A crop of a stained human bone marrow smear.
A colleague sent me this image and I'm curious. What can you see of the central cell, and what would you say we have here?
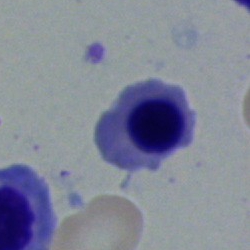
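First, position: the nucleus sits off-centre, towards the right side of the cell. Second, chromatin: dense and evenly dark purple. Third, cytoplasm: its band is widest on the left side of the nucleus. Fourth, outline: irregular, with small blunt bumps along the edge. The cell is an erythroblast.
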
